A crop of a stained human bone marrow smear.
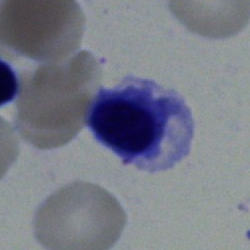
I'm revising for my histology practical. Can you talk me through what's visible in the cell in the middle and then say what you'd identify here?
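The nucleus sits off-centre, over toward the left, and its chromatin stains dark and dense. There's a moderate rim of pale lavender-blue cytoplasm, mostly to the right of the nucleus. To the lower right of the nucleus, a paler, clearer zone shows in that cytoplasm. That's an erythroblast.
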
